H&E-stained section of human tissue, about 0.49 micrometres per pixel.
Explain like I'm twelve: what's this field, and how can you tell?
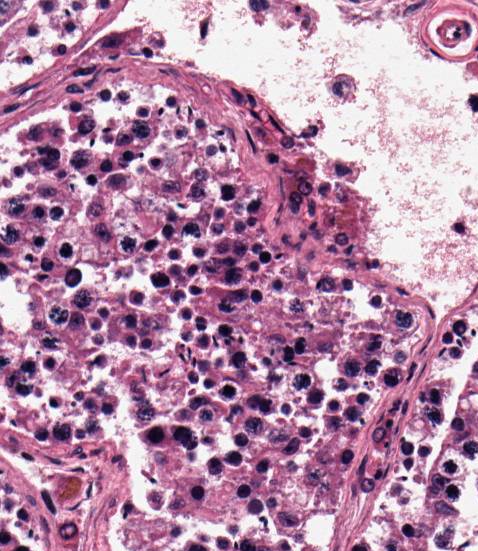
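Mainly you're seeing a seminiferous tubule. Notice the large rounded nest of cells, bounded by thin pink fibrous bands with flattened, elongated nuclei lying parallel to them.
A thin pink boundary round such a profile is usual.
Inside, many cells have large round nuclei and pale to clear cytoplasm, among numerous small, very dark, dense round nuclei.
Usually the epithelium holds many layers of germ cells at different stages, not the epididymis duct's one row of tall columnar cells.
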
